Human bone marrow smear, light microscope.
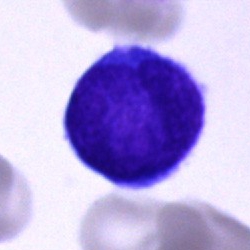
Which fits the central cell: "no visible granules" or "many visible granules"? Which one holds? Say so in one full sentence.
What its cytoplasm shows is an absence of visible granules.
